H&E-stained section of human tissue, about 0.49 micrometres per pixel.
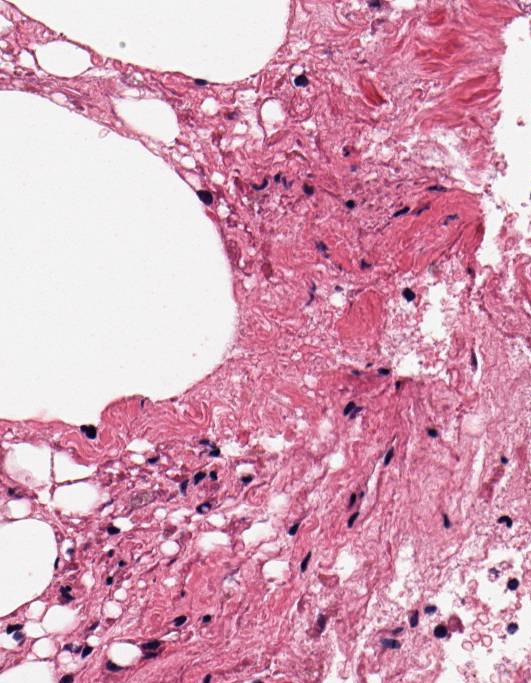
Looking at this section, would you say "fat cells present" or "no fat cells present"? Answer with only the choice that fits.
Fat cells present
